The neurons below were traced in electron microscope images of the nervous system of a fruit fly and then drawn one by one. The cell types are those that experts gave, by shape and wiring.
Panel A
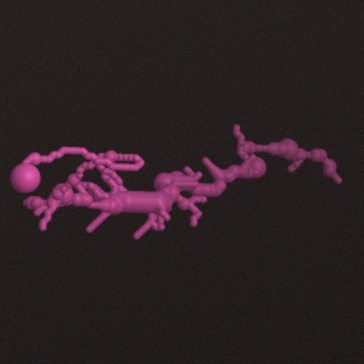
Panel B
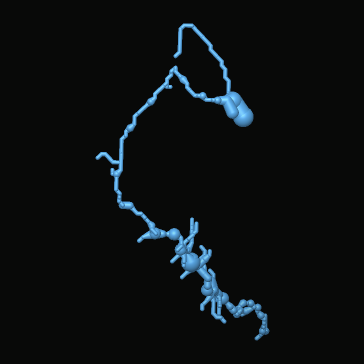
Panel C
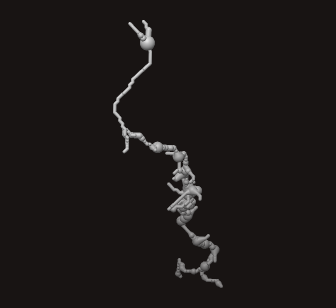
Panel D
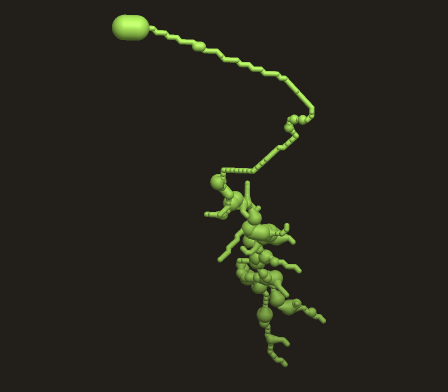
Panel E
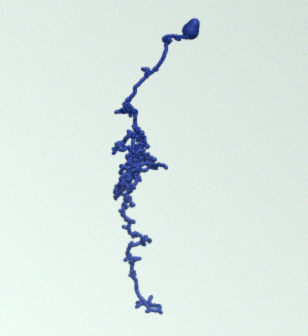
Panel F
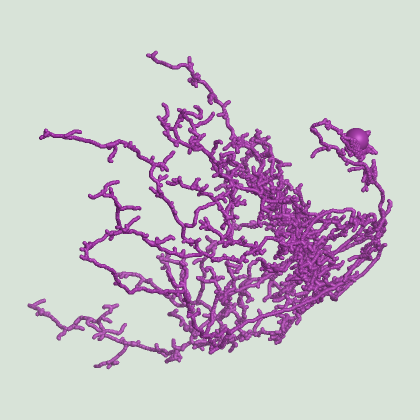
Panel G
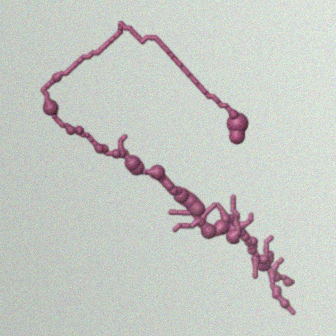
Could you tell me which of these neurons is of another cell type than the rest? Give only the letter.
F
